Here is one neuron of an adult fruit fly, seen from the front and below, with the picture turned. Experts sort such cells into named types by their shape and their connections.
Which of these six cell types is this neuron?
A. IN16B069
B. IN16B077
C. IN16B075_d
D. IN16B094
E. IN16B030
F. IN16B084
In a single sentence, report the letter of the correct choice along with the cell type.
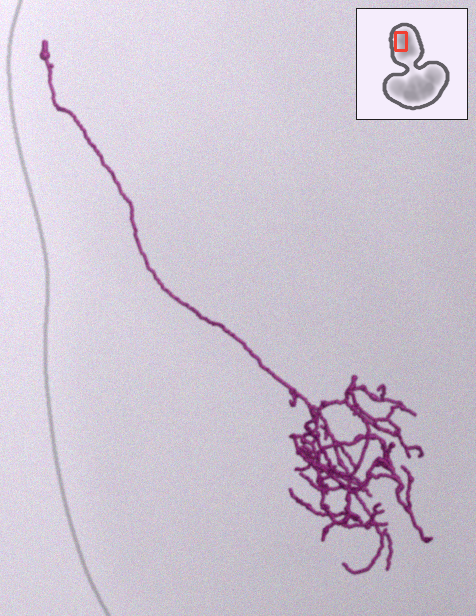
The cell type that the neuron has is IN16B084, option F.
